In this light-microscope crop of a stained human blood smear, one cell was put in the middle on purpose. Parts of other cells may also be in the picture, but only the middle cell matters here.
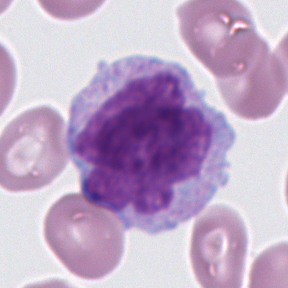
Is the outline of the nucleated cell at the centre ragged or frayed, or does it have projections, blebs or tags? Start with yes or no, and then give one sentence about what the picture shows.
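Yes. The cell outline is irregular and ruffled, with small blunt bumps along its edge.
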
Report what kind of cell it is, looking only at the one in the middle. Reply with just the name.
atypical promyelocyte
